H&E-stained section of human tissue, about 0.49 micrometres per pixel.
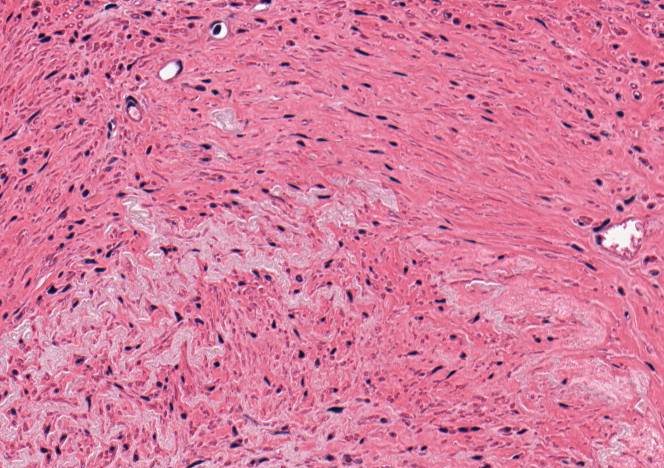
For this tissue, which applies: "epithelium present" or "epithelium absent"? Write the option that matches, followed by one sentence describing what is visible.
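Epithelium absent. The whole field is fibrous connective tissue with scattered spindle cells and no epithelium.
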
